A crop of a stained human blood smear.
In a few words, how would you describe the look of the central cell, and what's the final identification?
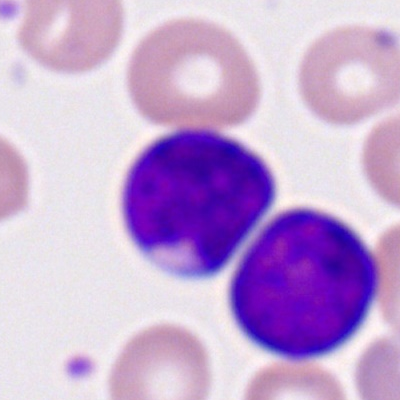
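Round in outline, this cell has a smooth surface with no projections. Its chromatin takes a deep purple stain. Only a small pale lavender patch of cytoplasm shows, at the lower left edge. It's a myeloblast.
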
